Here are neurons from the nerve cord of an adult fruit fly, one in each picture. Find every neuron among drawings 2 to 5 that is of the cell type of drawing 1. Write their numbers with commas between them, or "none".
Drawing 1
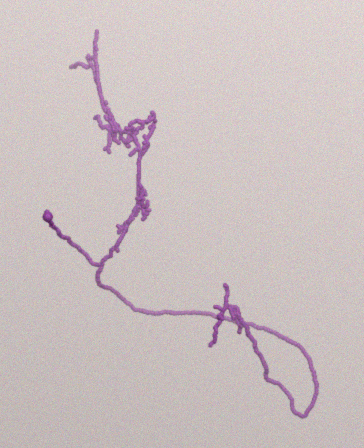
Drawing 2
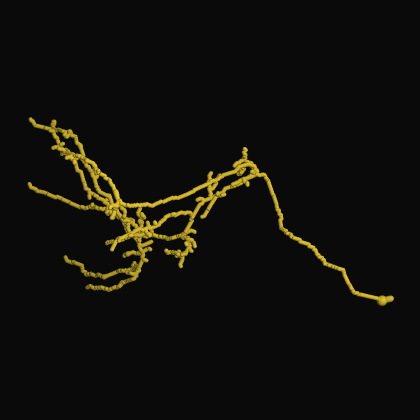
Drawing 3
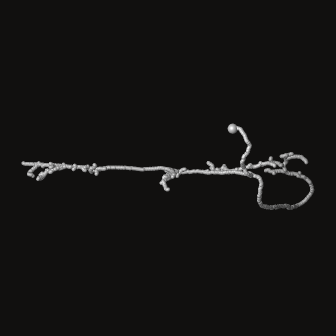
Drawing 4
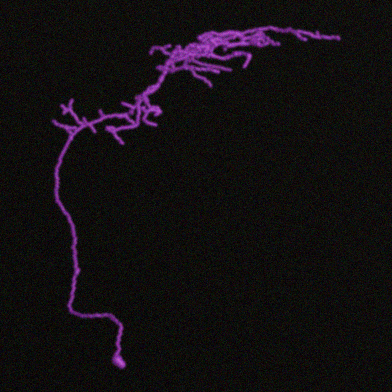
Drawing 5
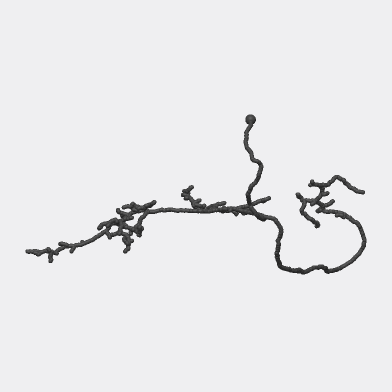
3, 5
